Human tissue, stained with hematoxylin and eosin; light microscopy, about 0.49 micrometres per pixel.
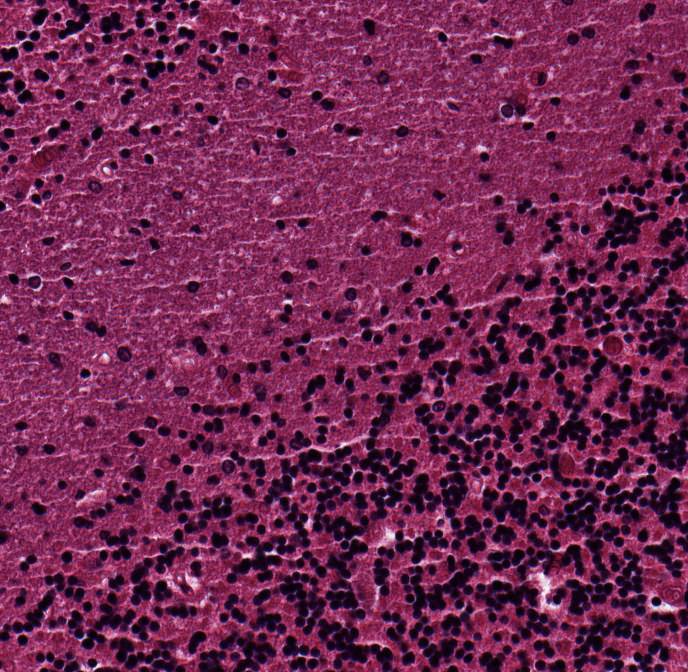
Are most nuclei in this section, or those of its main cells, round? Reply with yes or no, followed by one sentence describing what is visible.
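Yes. The dense zone is crowded with small, round, darkly stained nuclei that show little visible cytoplasm.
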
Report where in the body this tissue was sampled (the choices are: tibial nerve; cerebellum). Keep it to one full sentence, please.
The sample was taken from the cerebellum.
